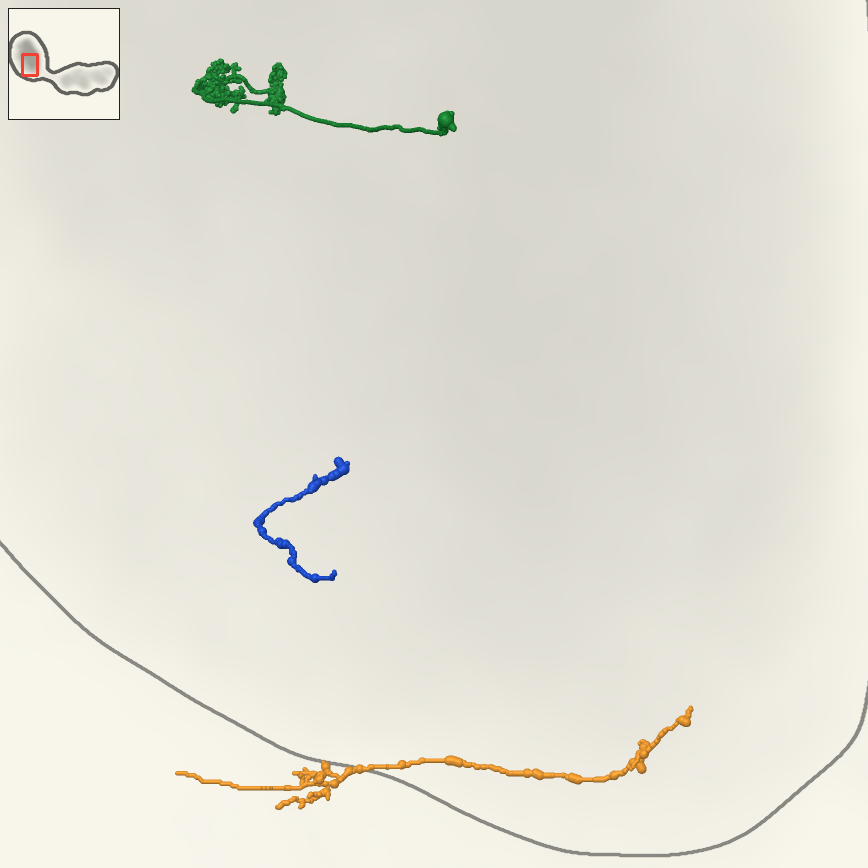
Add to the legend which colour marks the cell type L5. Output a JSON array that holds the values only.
["green"]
